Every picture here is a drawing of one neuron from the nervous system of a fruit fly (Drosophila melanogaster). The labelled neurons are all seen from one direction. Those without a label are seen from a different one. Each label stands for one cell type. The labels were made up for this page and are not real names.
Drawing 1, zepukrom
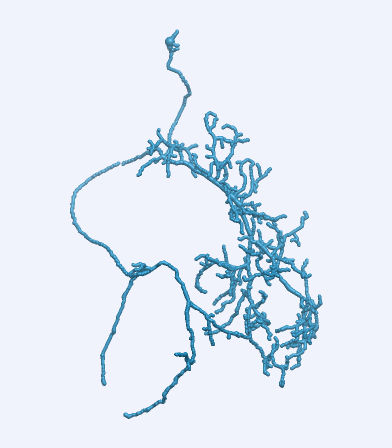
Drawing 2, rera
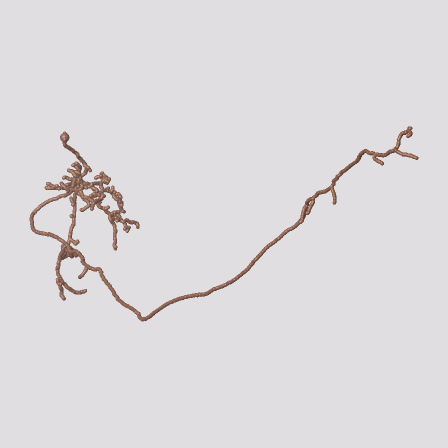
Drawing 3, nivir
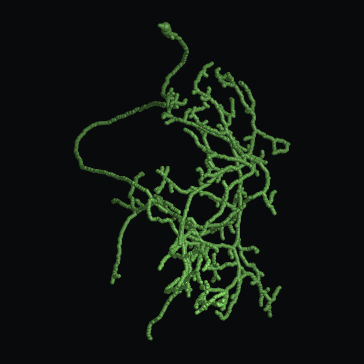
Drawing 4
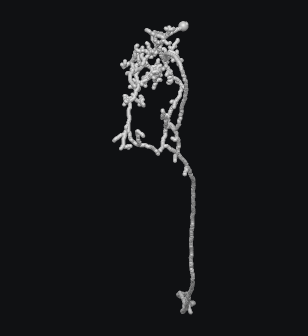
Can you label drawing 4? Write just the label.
rera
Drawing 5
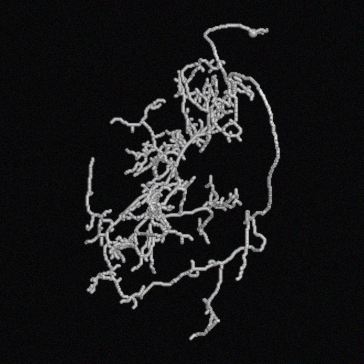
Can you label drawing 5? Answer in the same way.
zepukrom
